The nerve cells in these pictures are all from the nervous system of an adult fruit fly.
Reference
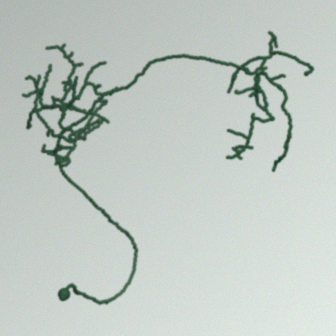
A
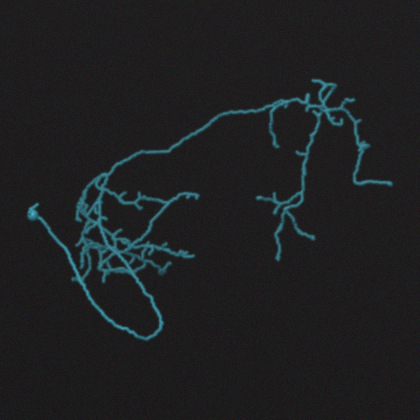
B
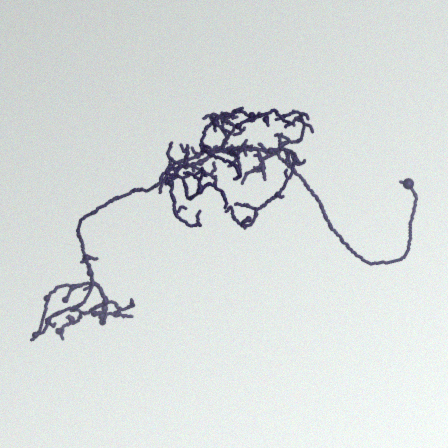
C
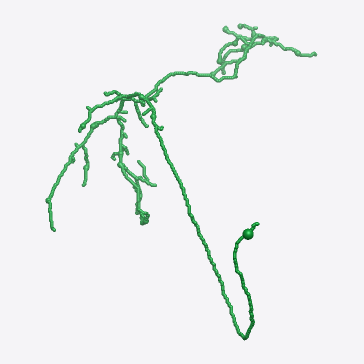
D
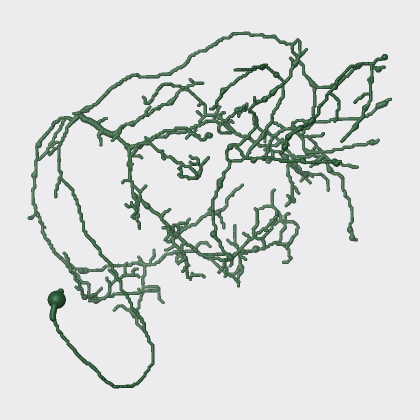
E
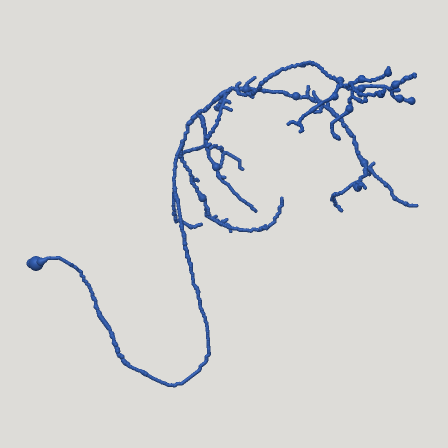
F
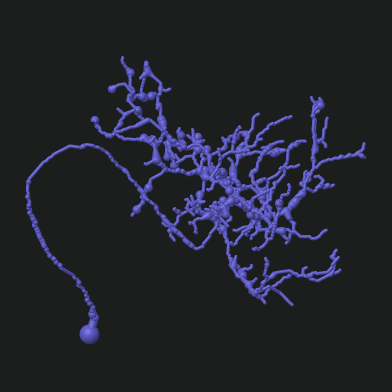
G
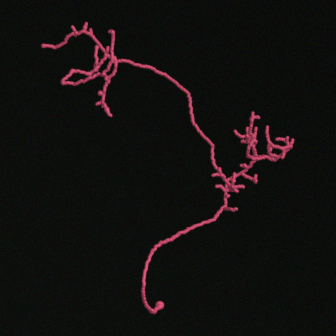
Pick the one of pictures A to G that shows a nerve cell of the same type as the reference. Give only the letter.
G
